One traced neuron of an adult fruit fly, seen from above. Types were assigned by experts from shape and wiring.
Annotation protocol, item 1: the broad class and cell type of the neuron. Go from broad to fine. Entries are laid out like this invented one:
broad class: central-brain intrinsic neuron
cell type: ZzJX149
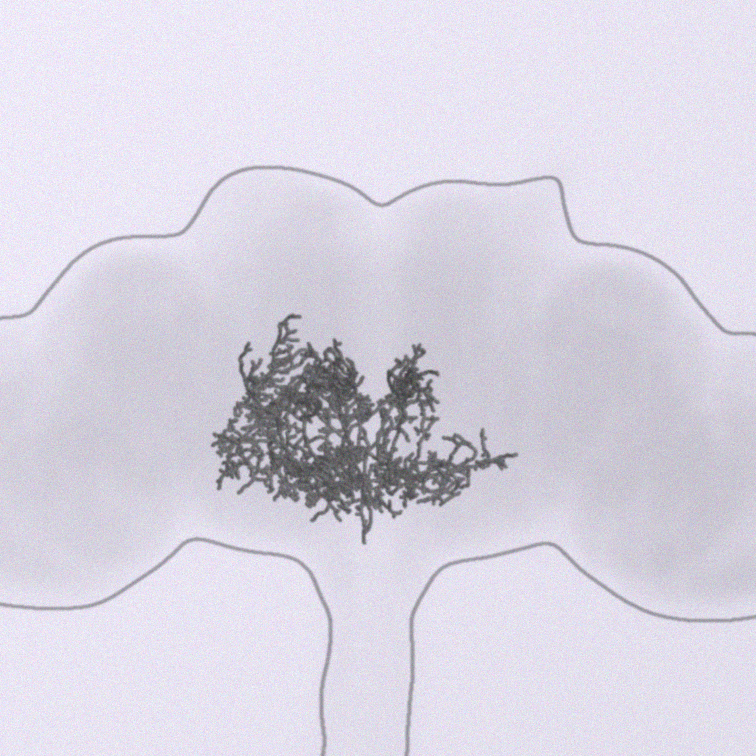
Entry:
broad class: central-brain intrinsic neuron
cell type: GNG011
